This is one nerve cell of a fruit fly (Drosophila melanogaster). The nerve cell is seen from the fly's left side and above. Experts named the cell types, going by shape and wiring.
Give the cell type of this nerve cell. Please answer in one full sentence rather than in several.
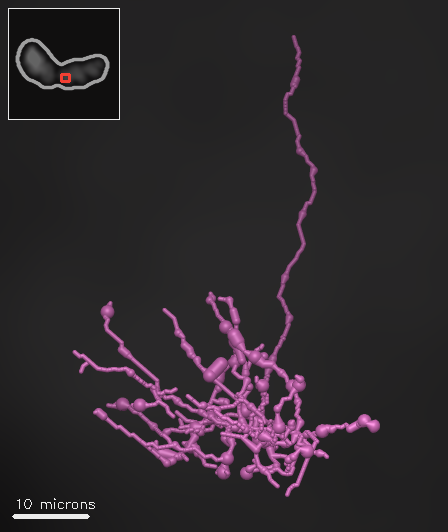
A cell of type IN01B086 is what this nerve cell is.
